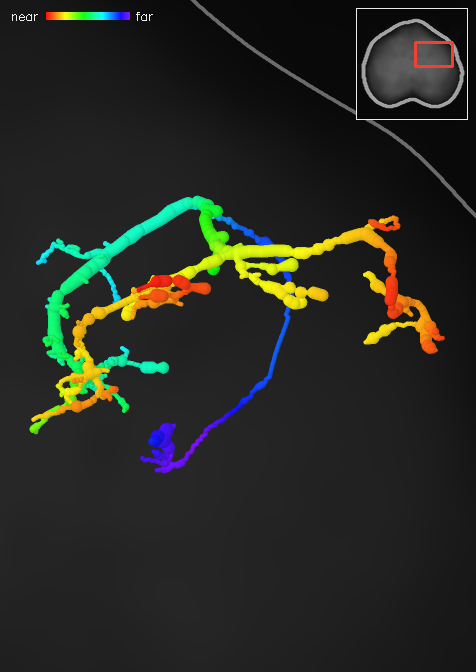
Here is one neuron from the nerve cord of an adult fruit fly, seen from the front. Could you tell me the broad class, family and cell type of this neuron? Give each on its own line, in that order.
nerve-cord intrinsic neuron
hemilineage 03B
IN03B066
